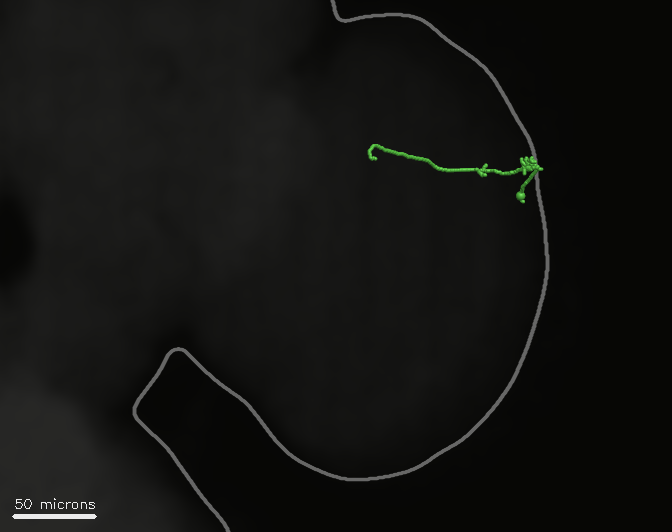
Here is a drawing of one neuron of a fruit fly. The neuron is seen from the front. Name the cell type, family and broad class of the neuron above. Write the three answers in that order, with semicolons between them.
Tm1; Tm; optic-lobe intrinsic neuron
